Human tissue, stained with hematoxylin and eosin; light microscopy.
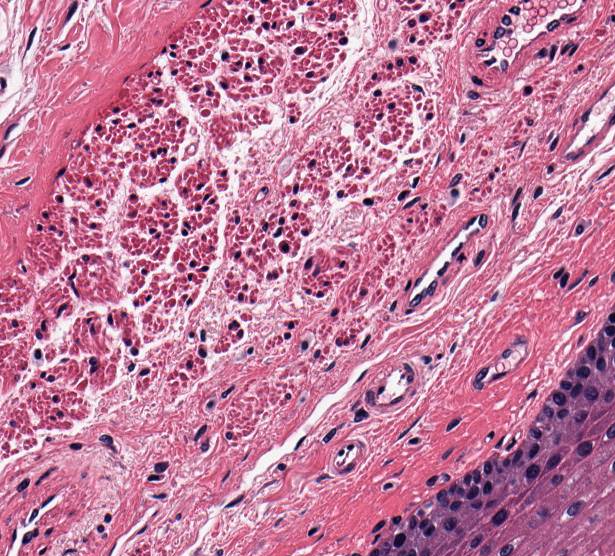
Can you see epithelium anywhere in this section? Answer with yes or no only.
Yes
